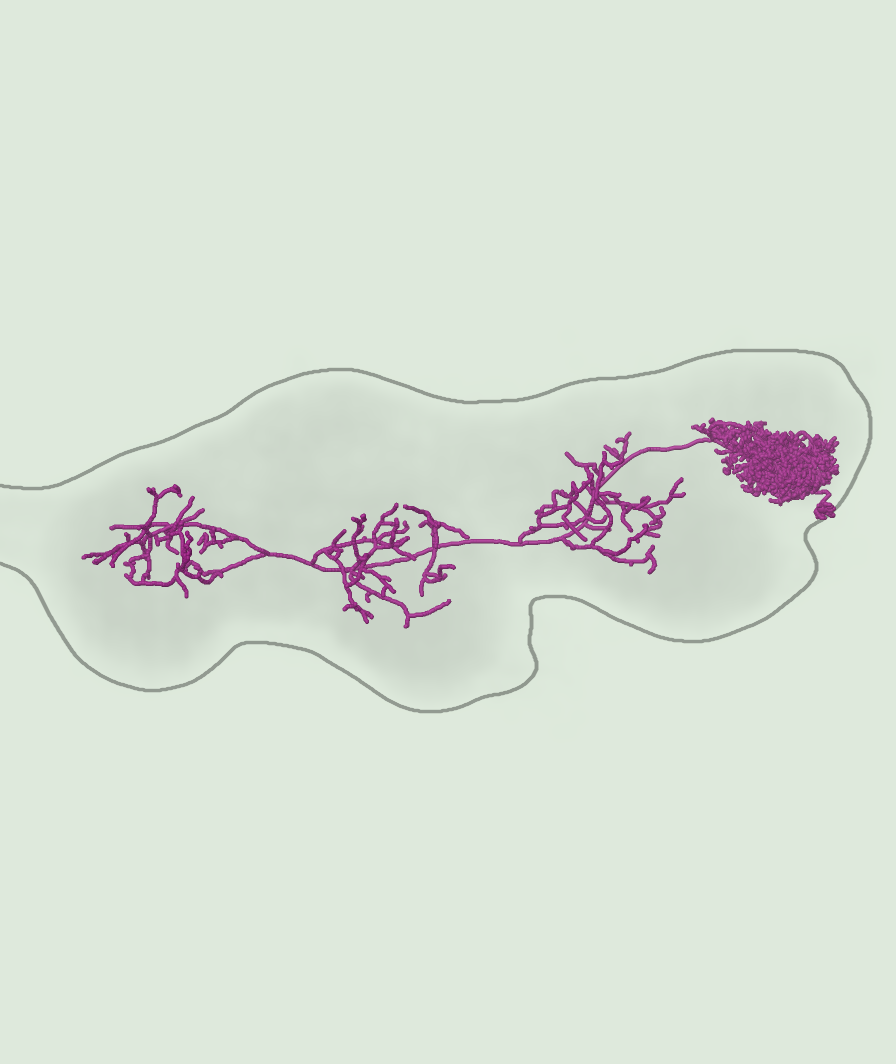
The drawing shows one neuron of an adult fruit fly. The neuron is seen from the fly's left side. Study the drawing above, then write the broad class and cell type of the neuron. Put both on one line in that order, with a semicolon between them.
nerve-cord intrinsic neuron; INXXX025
